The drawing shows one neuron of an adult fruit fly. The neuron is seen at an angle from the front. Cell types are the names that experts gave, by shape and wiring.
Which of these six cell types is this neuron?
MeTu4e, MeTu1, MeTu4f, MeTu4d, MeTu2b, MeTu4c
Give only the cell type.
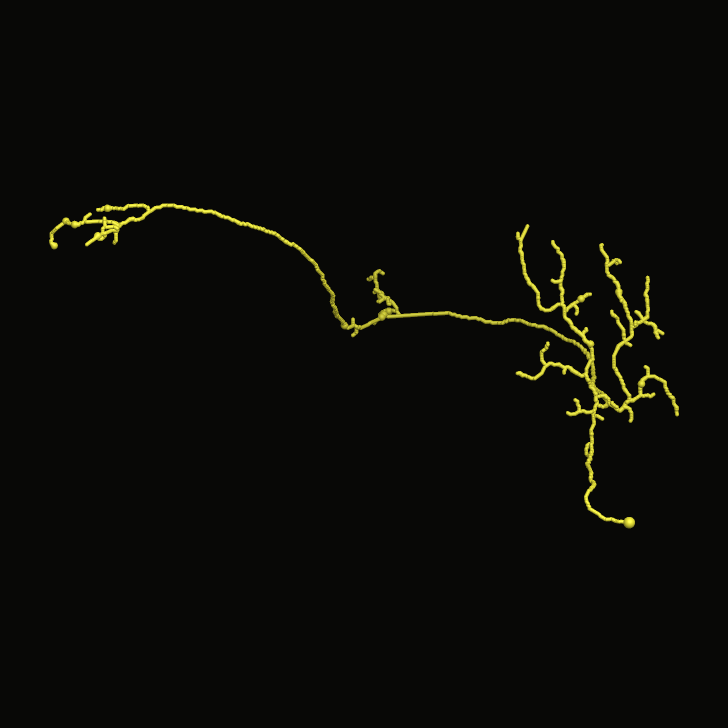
MeTu4e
